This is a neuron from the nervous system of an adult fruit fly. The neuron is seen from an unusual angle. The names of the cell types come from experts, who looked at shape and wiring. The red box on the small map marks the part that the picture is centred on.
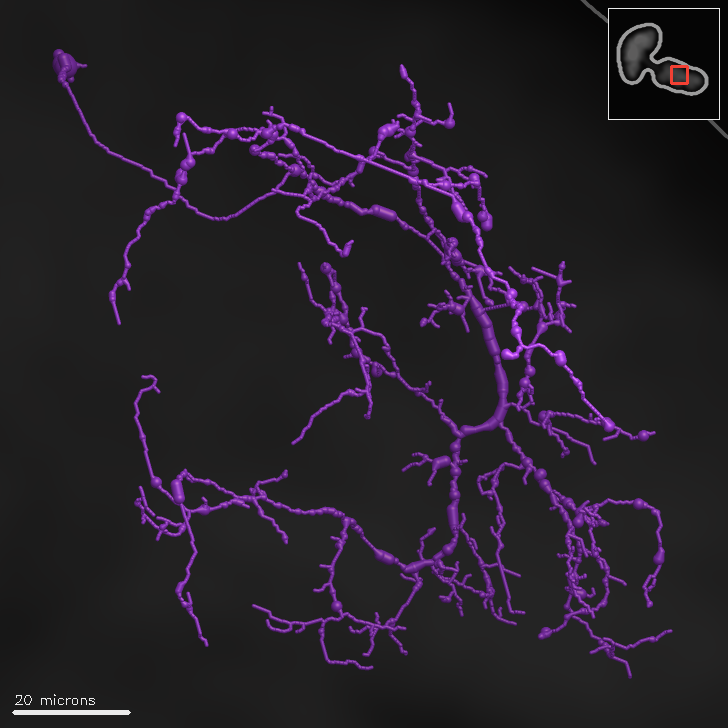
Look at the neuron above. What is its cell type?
IN16B065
